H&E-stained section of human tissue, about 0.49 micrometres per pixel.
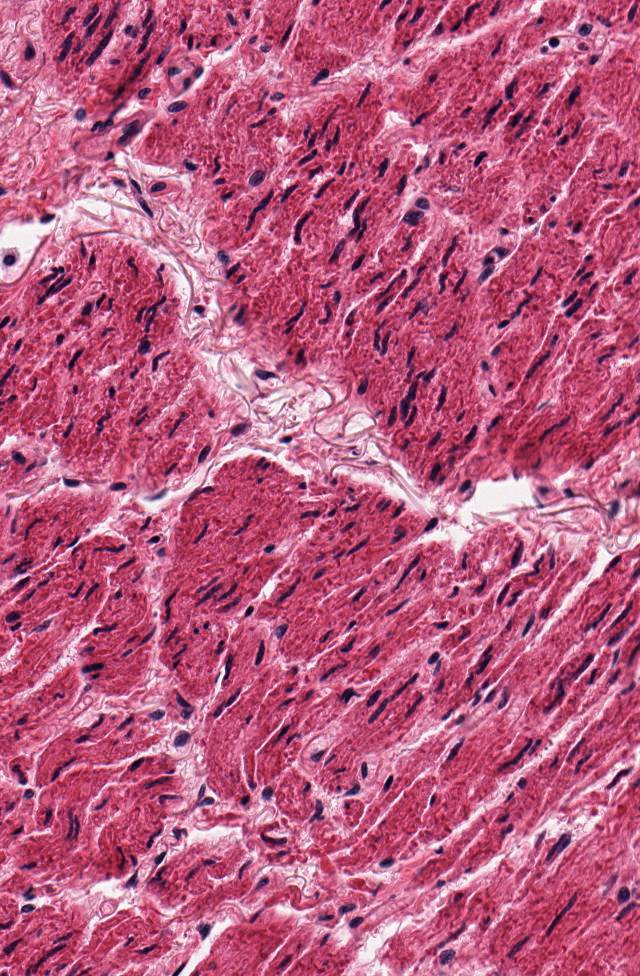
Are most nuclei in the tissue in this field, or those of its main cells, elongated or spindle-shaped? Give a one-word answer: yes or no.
Yes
